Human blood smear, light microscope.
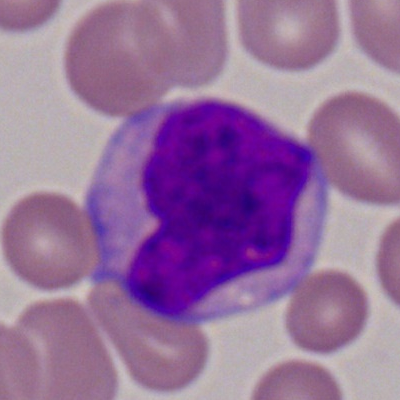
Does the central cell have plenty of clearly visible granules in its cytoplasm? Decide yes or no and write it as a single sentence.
No, the cytoplasm of the cell shows no visible granules.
